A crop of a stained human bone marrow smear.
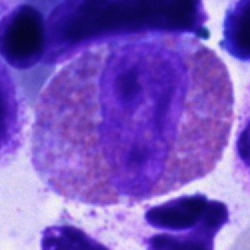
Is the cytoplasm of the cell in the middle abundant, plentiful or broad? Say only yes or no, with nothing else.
Yes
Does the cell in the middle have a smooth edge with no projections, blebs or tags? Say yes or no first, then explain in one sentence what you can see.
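Yes. The cell outline is round to slightly oval and smooth.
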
